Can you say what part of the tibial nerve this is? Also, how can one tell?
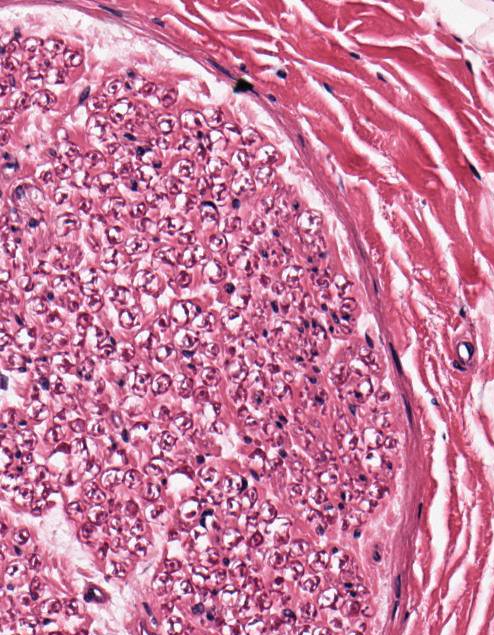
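Nerve fascicle, and here is what decides it. A large rounded bundle fills the left and centre, bounded on the right by a curved sheath. Inside, I see nearly every fibre cut across, giving closely packed round profiles. Each one shows a small pink central dot, ringed by a pale halo with a pink outer rim.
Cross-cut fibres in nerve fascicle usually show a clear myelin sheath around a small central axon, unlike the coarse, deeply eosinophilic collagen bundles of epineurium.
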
